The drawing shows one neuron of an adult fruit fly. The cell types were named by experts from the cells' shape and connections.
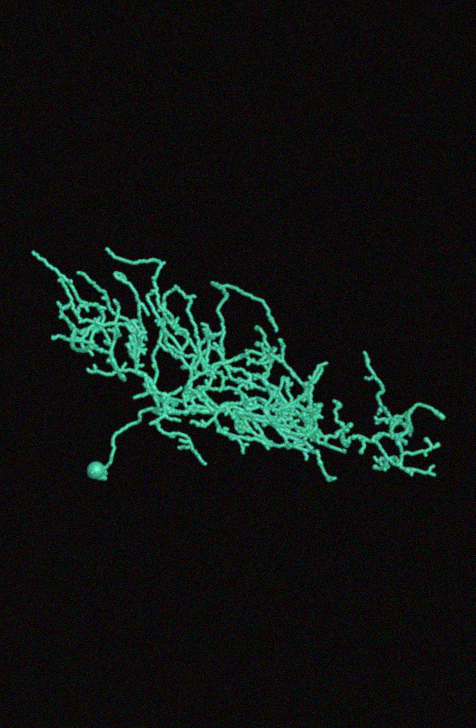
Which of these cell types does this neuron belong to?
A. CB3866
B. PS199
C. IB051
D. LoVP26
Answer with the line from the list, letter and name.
C. IB051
